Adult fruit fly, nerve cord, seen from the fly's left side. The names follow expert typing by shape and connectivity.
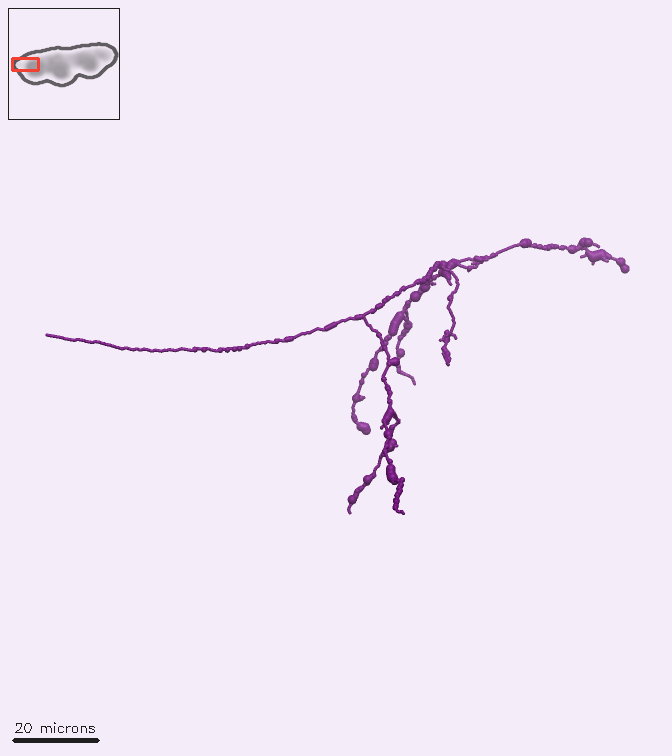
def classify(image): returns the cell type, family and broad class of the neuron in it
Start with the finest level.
DNge027; DNge; descending neuron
